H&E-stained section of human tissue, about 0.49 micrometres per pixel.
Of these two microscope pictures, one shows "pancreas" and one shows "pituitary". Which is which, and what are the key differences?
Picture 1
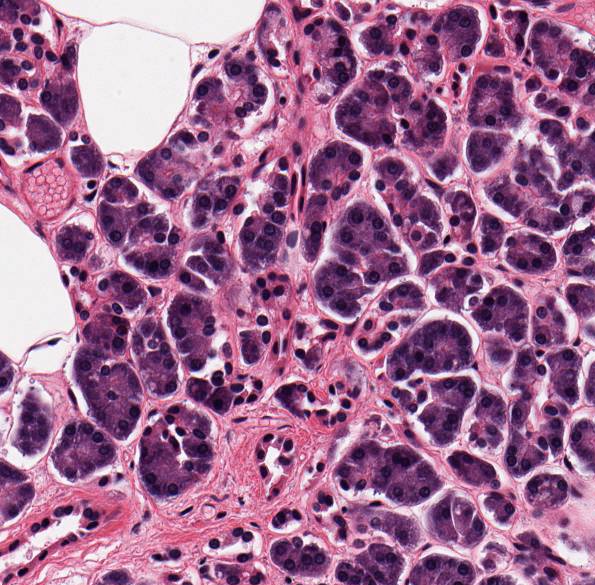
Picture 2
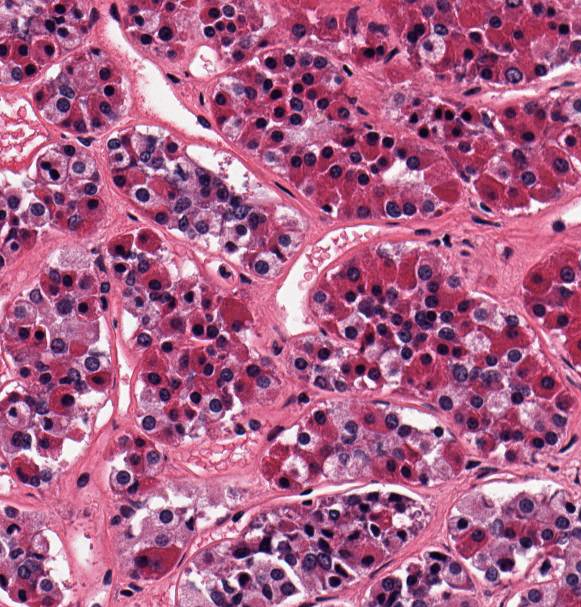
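Pancreas appears in picture 1 and pituitary in picture 2. In the pancreas, closely packed acini take up most of the field, divided by thin pink connective tissue septa; in the pituitary, cells are grouped in rounded nests across the whole field, divided by thin pink fibrous septa. The pancreatic acinar cells have deep purple, granular cytoplasm and round, dark nuclei set toward the base of the cell. The pituitary nests instead mix cells with bright red eosinophilic cytoplasm and cells with pale cytoplasm, with a further set of cells with purplish-grey granular cytoplasm scattered among them. Its nuclei are small, round and darkly stained, and fairly uniform in size from cell to cell. Large empty fat cell spaces lie at the upper left and left edge of the pancreas field.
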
